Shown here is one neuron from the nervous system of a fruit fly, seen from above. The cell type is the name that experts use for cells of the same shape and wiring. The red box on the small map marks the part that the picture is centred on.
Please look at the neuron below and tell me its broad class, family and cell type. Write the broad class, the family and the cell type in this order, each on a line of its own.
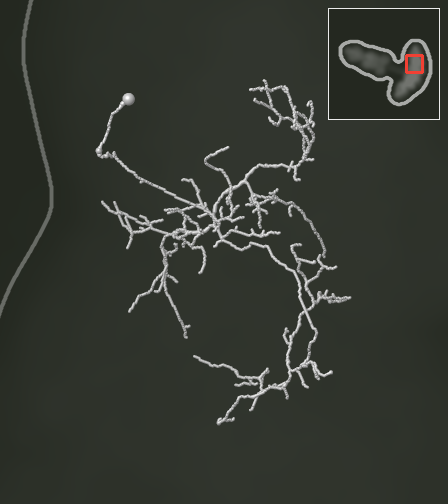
central-brain intrinsic neuron
hemilineage DL1_ventral
PVLP207m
